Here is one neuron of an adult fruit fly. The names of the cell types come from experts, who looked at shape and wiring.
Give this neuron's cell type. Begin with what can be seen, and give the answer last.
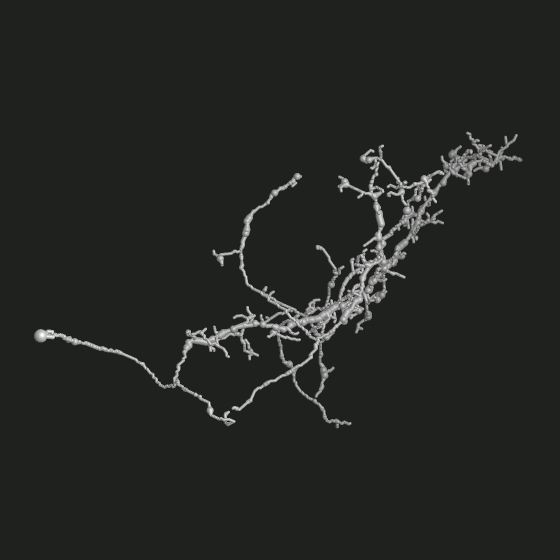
The cell body is on the left of the picture. Dozens of branch ends can be seen. This is a central-brain intrinsic neuron. It is of cell type CL128_d.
